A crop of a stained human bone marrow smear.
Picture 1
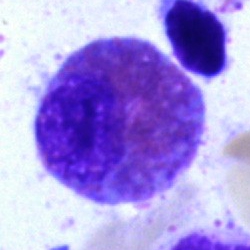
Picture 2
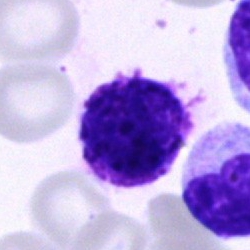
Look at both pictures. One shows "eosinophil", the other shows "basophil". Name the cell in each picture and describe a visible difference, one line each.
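Picture 1 shows an eosinophil: The cytoplasm is plentiful and fills roughly the right half of the cell.
Picture 2 shows a basophil: The cytoplasm is very scant, with the nucleus filling almost the whole cell.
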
